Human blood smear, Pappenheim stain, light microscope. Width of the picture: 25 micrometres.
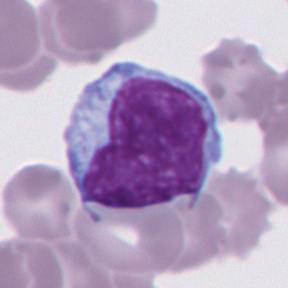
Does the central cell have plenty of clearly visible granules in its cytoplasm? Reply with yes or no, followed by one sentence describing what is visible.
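No. The cytoplasm shows no granules.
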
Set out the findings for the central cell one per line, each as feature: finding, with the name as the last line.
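Outline: roughly round
Size: about 14 micrometres across
Nucleus position: off-centre toward the right
Nuclear share: about 70% of the cell's area
Chromatin: deep purple, coarse and patchy
Cytoplasm: darker blue at the edge than near the nucleus
Name: typical lymphocyte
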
